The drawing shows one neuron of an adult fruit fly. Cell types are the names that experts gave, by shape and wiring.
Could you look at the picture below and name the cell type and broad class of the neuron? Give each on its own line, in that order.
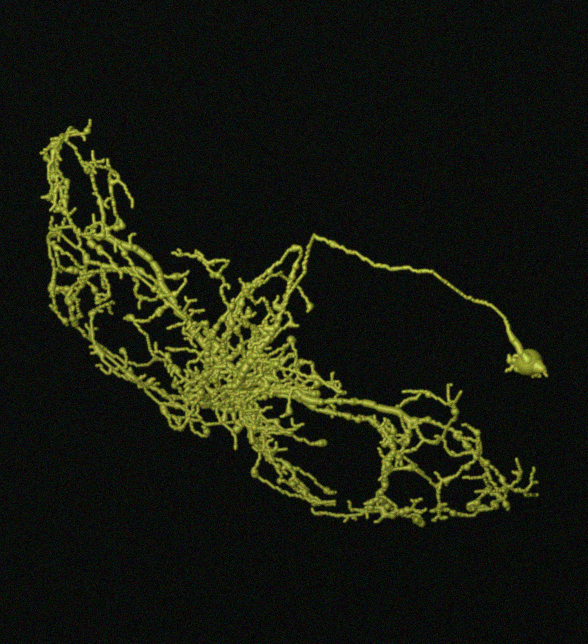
GNG153
central-brain intrinsic neuron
